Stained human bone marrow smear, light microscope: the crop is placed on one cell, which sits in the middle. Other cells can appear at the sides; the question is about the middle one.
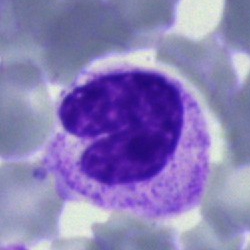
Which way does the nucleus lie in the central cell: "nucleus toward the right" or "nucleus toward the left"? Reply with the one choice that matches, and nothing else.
Nucleus toward the left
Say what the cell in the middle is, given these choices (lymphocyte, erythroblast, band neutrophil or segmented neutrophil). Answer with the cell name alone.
band neutrophil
